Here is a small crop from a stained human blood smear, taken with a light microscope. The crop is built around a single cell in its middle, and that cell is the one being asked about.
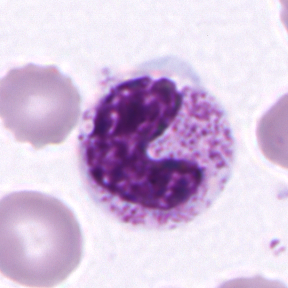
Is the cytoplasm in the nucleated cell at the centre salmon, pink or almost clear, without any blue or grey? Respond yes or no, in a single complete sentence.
Yes, the cytoplasm is stained pink or salmon or left almost colourless, with no blue or grey.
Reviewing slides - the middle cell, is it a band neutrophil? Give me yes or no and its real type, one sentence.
Yes, in the centre of this field sits a band neutrophil.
